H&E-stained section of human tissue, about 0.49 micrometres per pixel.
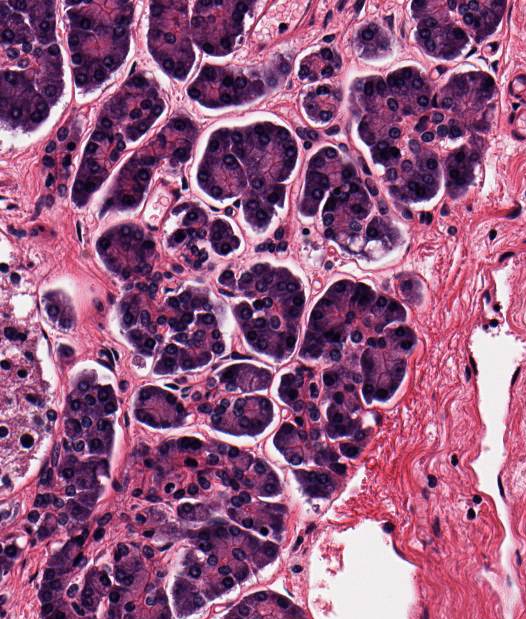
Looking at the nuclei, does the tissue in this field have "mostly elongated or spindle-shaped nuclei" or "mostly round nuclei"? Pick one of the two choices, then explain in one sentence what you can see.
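Mostly round nuclei. The nuclei of the nest cells are round, dark and fairly uniform in size.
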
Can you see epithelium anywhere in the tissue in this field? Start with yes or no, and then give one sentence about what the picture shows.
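Yes. Across the left and centre of the field, epithelial cells are grouped into rounded nests separated by thin pink fibrous septa.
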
